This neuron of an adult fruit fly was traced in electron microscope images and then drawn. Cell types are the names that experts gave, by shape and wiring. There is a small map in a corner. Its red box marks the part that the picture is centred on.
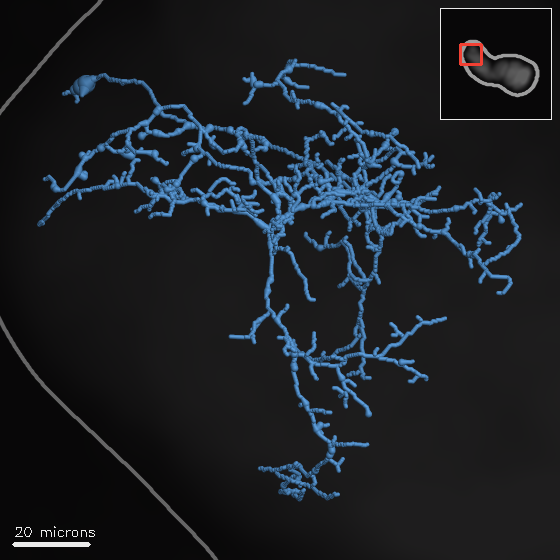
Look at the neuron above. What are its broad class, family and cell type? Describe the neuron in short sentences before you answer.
By the scale bar it is about 130 microns wide in this view. The picture shows more than a hundred branch ends. This is a nerve-cord intrinsic neuron. The family is hemilineage 03A. The cell type is IN03A059.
